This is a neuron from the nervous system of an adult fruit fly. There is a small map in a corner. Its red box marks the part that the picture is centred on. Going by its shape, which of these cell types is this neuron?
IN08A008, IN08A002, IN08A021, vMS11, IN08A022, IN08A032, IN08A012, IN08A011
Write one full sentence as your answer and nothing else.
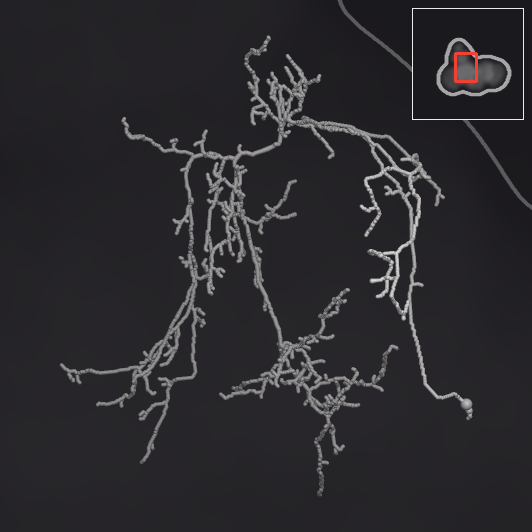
With respect to cell type, this neuron is vMS11.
